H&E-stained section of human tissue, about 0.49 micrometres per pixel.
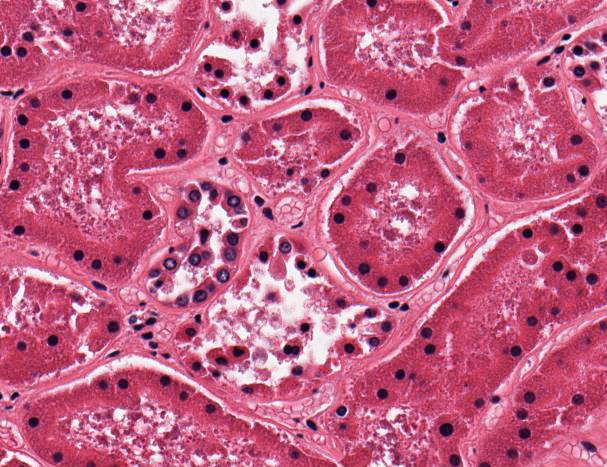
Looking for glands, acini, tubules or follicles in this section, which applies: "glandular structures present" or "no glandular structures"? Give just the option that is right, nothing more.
Glandular structures present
